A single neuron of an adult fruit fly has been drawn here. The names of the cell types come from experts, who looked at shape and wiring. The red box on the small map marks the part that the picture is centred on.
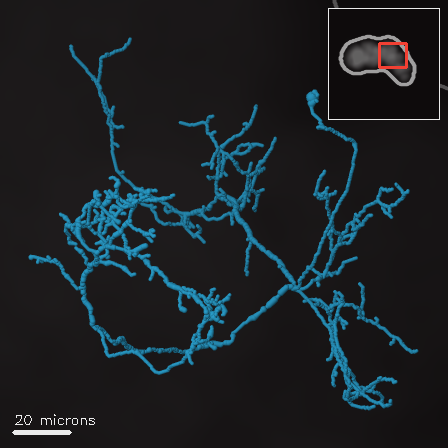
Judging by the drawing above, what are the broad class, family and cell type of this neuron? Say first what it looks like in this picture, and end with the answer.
From left to right in the picture it spans about 140 microns. The picture shows dozens of branch ends. This is a nerve-cord intrinsic neuron. The family is hemilineage 07B. It is of cell type IN07B029.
